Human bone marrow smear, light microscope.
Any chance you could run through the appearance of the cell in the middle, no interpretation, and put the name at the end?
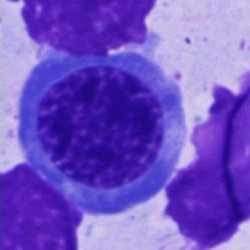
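The nucleus lies close to the centre of the cell, and cytoplasm surrounds it as a complete rim. Its chromatin is dark purple and gathered into clumps, with small paler spots between them. The cytoplasm contains no visible vacuoles. Three further darkly stained cells are cut off by the edges of the picture, at the top, lower left and right. This cell is an erythroblast.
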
